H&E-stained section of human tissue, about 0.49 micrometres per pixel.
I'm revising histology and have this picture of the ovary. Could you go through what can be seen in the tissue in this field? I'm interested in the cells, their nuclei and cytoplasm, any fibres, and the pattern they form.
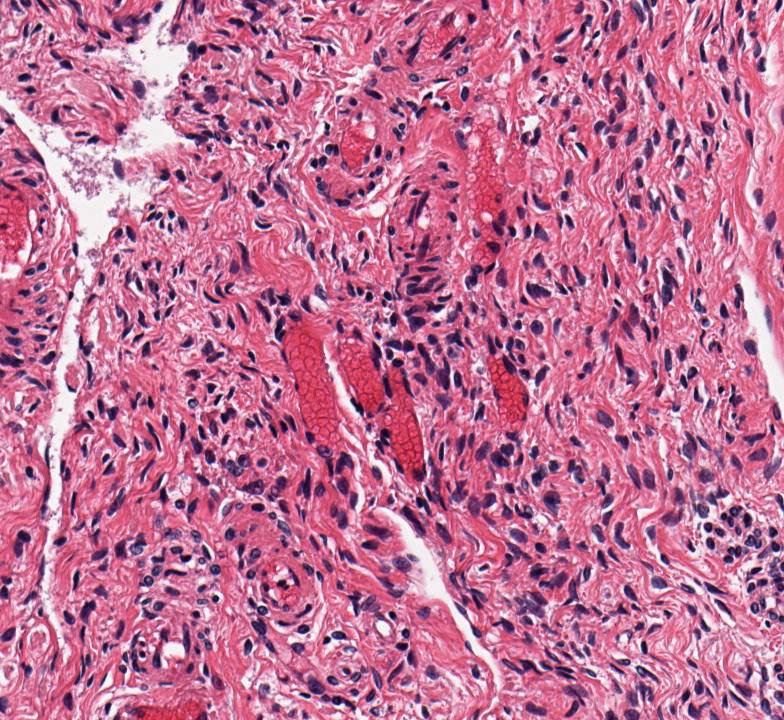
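What you've got across the whole field is cellular connective tissue: spindle-shaped cells sitting among collagen fibres. Most of the nuclei are dark and elongated, somewhere between spindle-shaped and oval. Near the centre, look at the several elongated vessels packed full of red blood cells. And there are no fat cells in the field at all.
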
